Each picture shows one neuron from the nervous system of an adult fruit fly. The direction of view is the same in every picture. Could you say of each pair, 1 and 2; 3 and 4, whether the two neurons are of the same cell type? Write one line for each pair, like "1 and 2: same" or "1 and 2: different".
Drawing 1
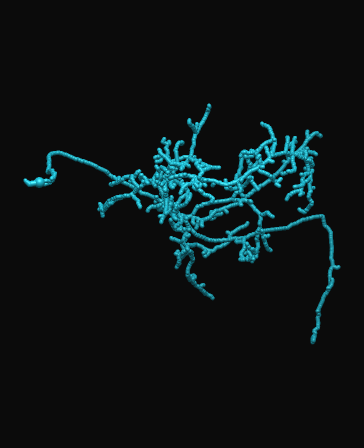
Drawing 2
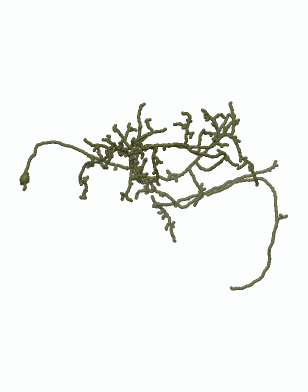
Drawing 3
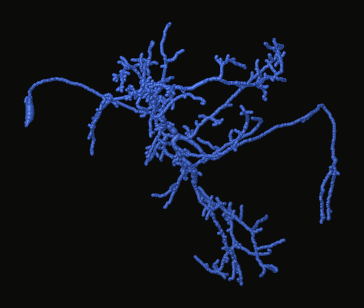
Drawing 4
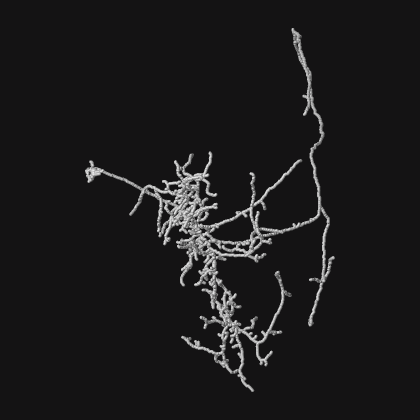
1 and 2: same
3 and 4: different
